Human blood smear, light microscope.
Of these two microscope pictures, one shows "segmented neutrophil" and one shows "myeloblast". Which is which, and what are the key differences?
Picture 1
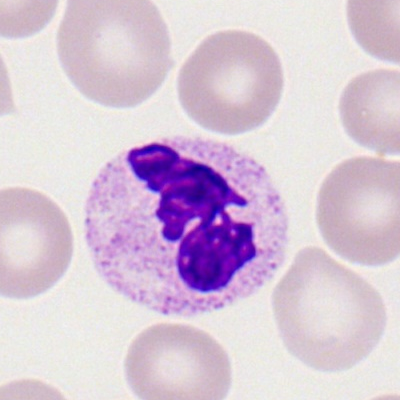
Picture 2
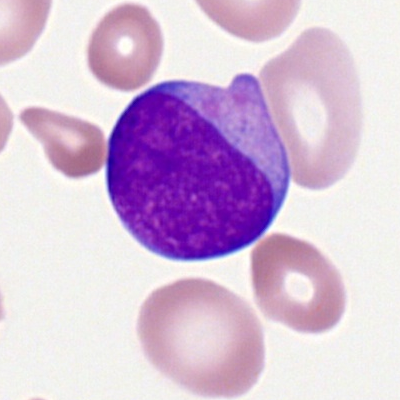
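Picture 1 shows the segmented neutrophil; the myeloblast is in picture 2. Taking the outline first, picture 1 is round and smooth, while picture 2 is nearly round, with a small rounded bulge projecting from the cytoplasm at the top. Turning to the nucleus, in picture 1 it is divided into lobes, the lowest joined to the rest by a thin strand.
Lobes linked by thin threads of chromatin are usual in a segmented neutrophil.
Its chromatin is dense, dark purple and clumped, with no nucleoli visible.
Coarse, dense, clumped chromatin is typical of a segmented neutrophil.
As for the cytoplasm, picture 1 has plentiful pale pink cytoplasm filled with fine, evenly scattered lilac granules.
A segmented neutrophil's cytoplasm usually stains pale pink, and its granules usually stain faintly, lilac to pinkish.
In picture 2 the cytoplasm forms a pale lilac-blue crescent along the upper right side, with no vacuoles. A red cell touches the right side of the myeloblast.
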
